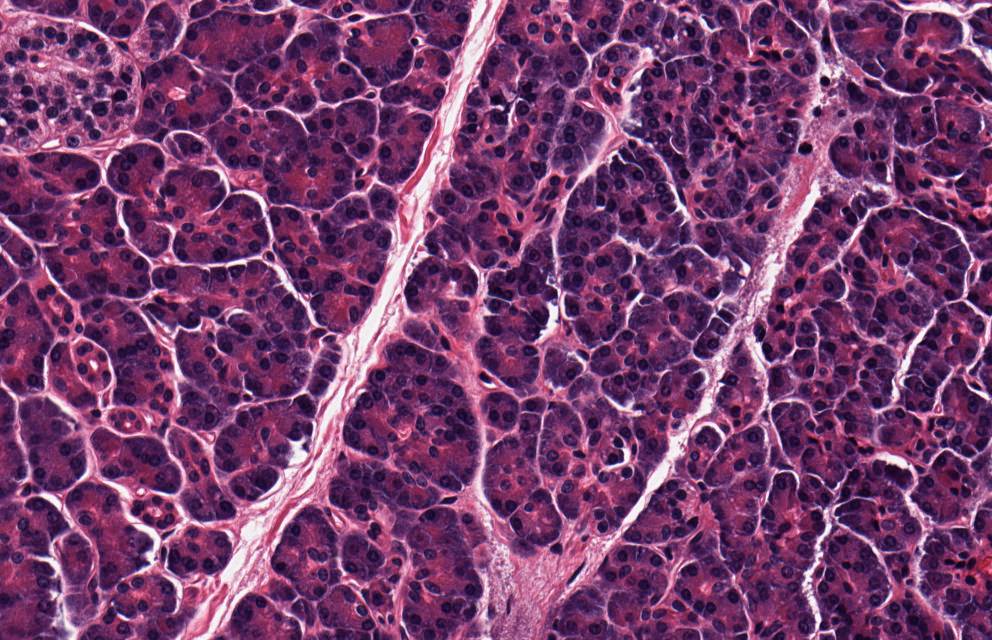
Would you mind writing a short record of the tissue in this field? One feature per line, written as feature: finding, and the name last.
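Acini: small, closely packed, grouped into lobules
Connective tissue: two thin pale pink fibrous bands, diagonal from lower left toward upper right, dividing the lobules
Acinar nuclei: round, dark, toward the base of each cell
Upper left corner: rounded cell cluster, paler cytoplasm than surrounding acini
Name: pancreas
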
